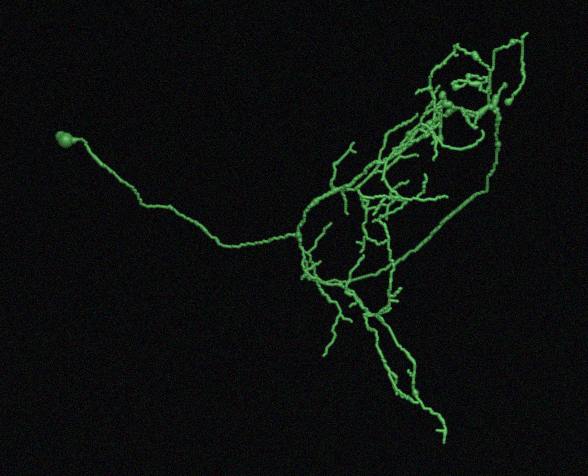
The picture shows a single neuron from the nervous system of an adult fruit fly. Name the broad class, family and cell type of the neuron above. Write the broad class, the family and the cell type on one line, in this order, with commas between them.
central-brain intrinsic neuron, hemilineage SLPal1, SLP026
